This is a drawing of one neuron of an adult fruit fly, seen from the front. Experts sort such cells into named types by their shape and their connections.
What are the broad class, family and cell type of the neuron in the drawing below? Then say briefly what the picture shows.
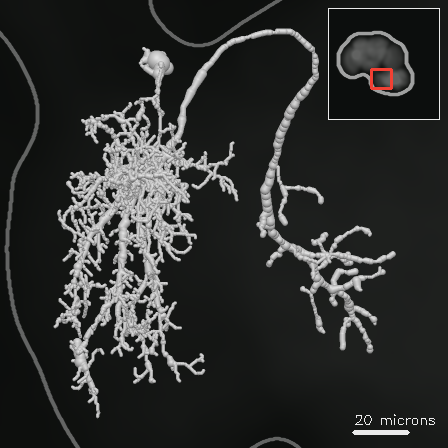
It is a nerve-cord intrinsic neuron. The family is hemilineage 19A. The cell type is IN19A010. From top to bottom in the picture it spans about 150 microns. More than a hundred branch ends can be seen.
